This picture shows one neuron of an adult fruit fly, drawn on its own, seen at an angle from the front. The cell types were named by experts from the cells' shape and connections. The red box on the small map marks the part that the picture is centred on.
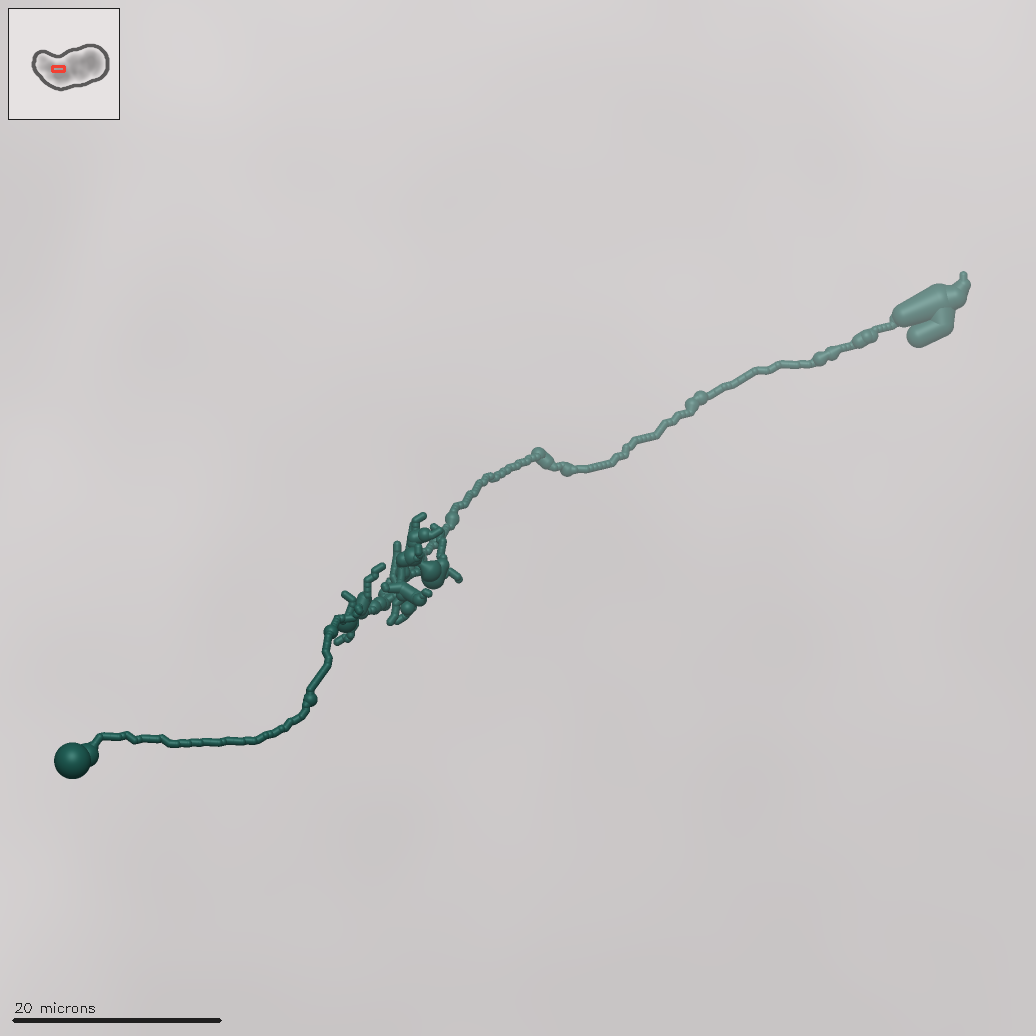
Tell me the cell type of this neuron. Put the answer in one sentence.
The cell type is Tm9.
